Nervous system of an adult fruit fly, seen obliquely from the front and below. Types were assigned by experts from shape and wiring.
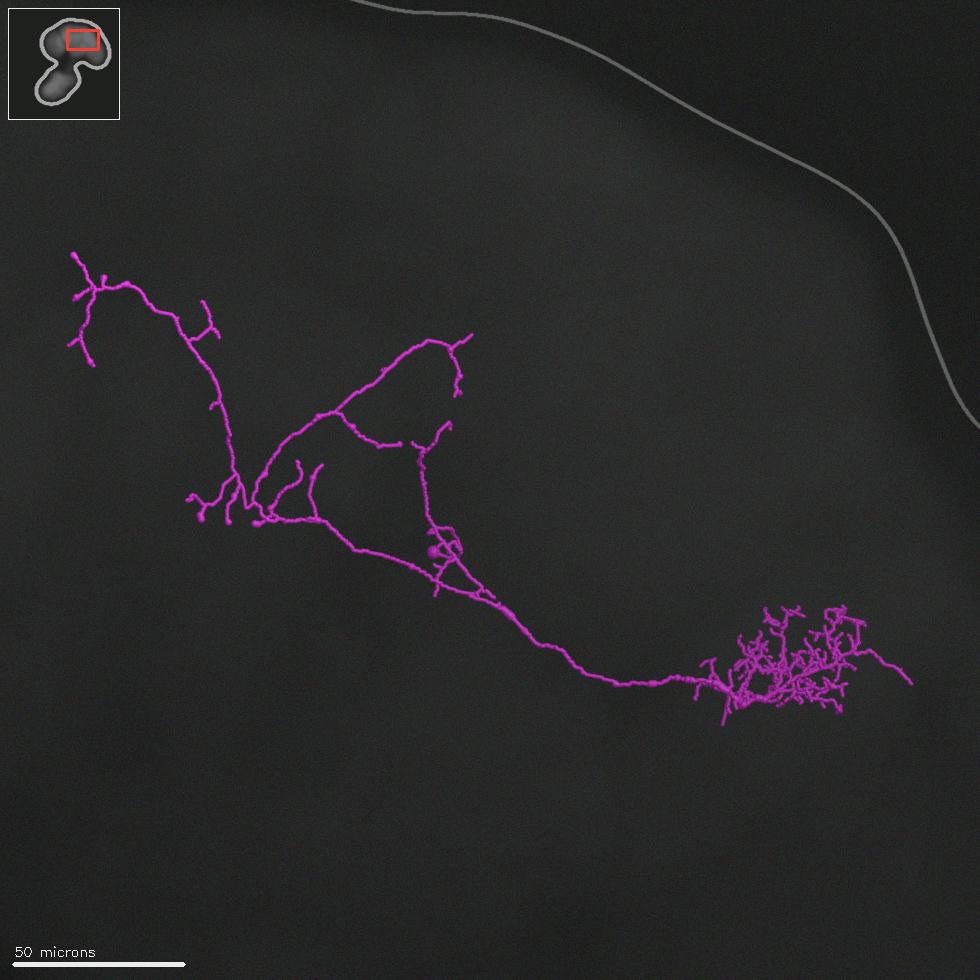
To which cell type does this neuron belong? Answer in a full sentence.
The cell type is LoVP21.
